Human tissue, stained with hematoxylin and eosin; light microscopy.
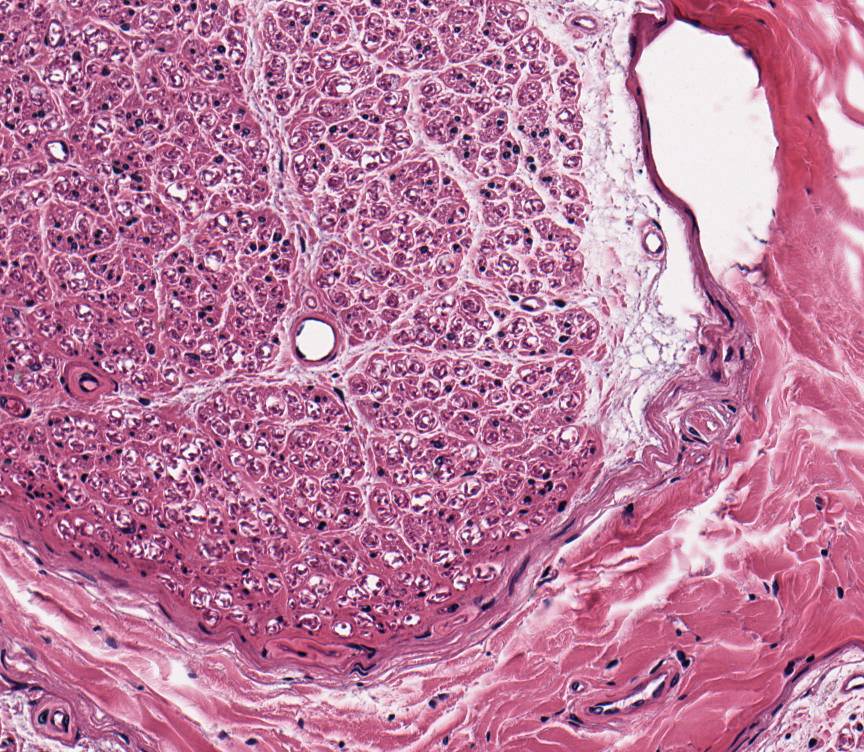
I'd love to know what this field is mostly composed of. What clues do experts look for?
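A nerve fascicle, cut across, fills the left and centre as a large rounded bundle. Most fibres appear as a pale, washed-out ring around a central pink dot.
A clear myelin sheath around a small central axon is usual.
Flattened cells with elongated nuclei form a compact layer along its lower edge. Dense, wavy, bright pink collagen surrounds it below and right.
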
